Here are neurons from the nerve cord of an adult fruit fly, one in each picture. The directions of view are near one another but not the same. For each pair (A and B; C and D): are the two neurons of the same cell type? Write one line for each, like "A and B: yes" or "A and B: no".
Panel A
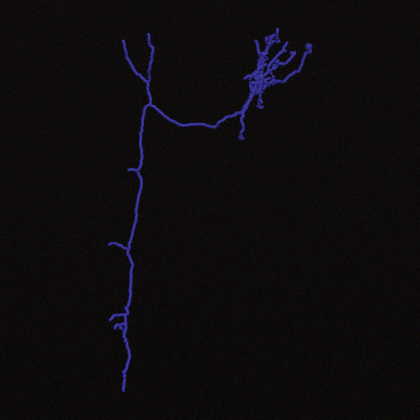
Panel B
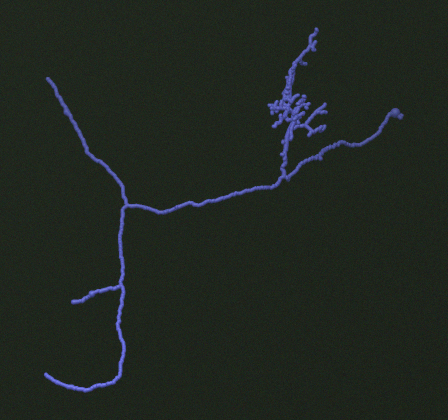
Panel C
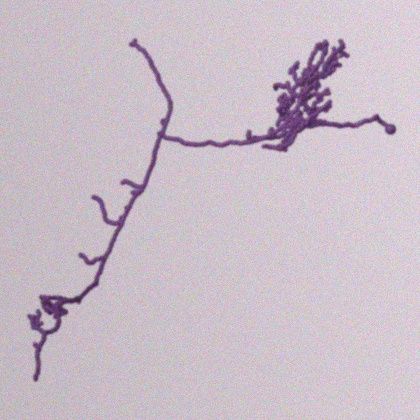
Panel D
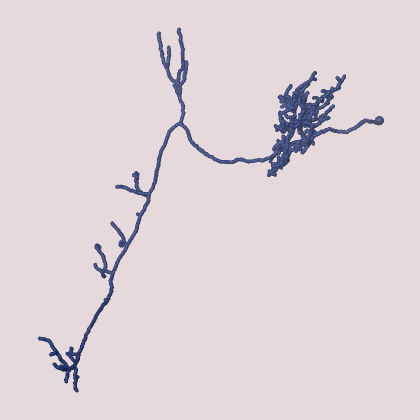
A and B: no
C and D: yes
